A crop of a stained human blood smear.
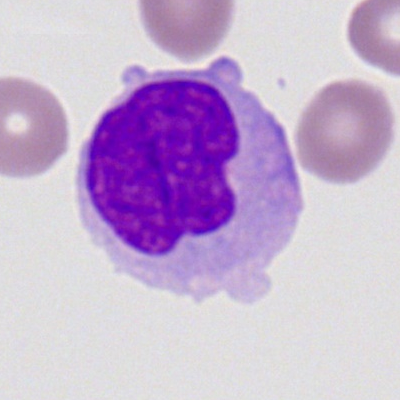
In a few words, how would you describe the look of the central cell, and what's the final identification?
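Outline first: roughly round, with a slightly uneven, bumpy margin. Next, small rounded blebs bulge from the top edge. Then the nucleus: indented on its right side, making it kidney-like. The cytoplasm has no coarse or distinct granules. This is a monocyte.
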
